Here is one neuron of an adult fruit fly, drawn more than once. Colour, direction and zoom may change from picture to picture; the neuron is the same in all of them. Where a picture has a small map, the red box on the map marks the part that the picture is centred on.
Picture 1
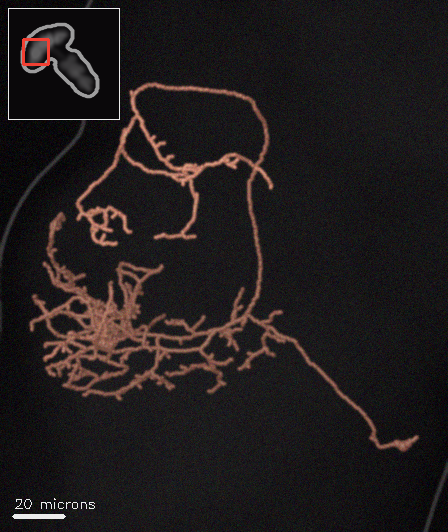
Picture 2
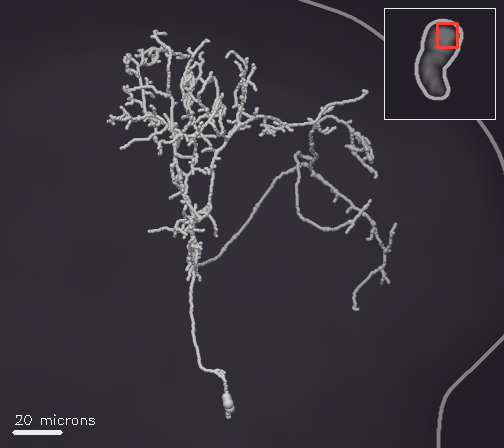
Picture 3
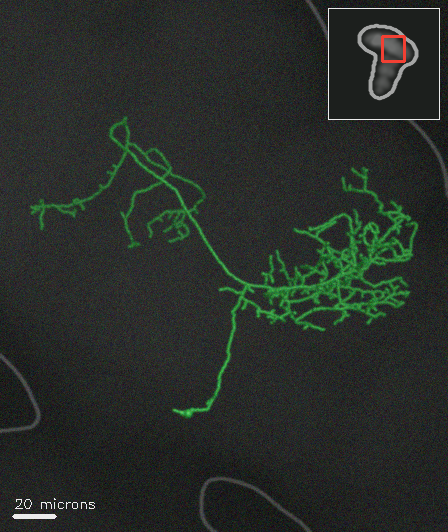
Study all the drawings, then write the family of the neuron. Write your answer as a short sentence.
The family is hemilineage VLPl&p1_posterior.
